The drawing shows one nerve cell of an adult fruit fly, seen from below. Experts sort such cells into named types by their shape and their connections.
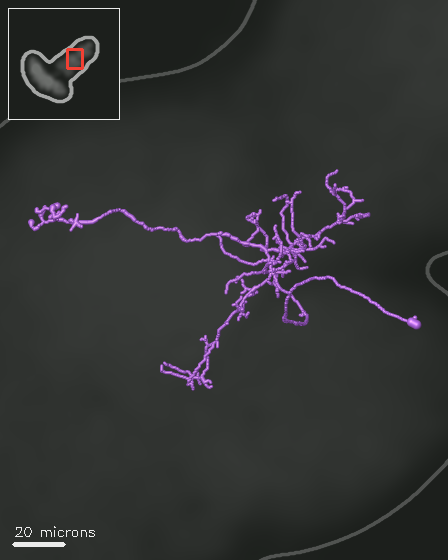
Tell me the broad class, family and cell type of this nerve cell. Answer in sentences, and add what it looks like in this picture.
It is a nerve-cord intrinsic neuron. Its family is hemilineage 06A. Its cell type is IN06A070. Its cell body lies on the right of the picture. By the scale bar it is about 160 microns wide in this view. Dozens of branch ends can be seen.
